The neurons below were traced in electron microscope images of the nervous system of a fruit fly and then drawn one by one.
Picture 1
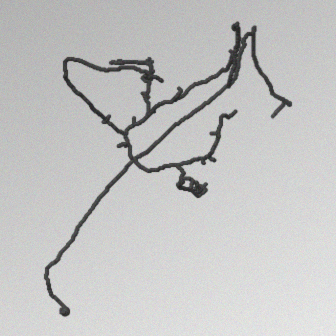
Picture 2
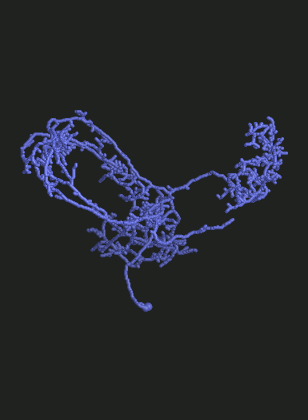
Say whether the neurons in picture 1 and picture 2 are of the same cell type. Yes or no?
no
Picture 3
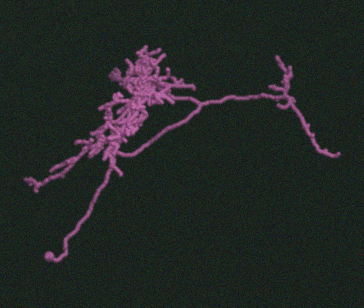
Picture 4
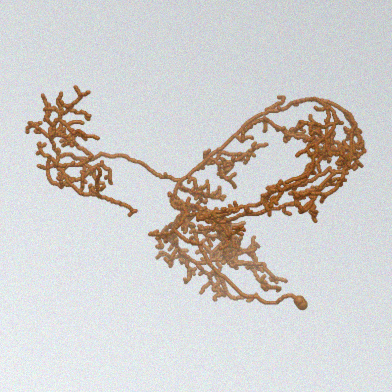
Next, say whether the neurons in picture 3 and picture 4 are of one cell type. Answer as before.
no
